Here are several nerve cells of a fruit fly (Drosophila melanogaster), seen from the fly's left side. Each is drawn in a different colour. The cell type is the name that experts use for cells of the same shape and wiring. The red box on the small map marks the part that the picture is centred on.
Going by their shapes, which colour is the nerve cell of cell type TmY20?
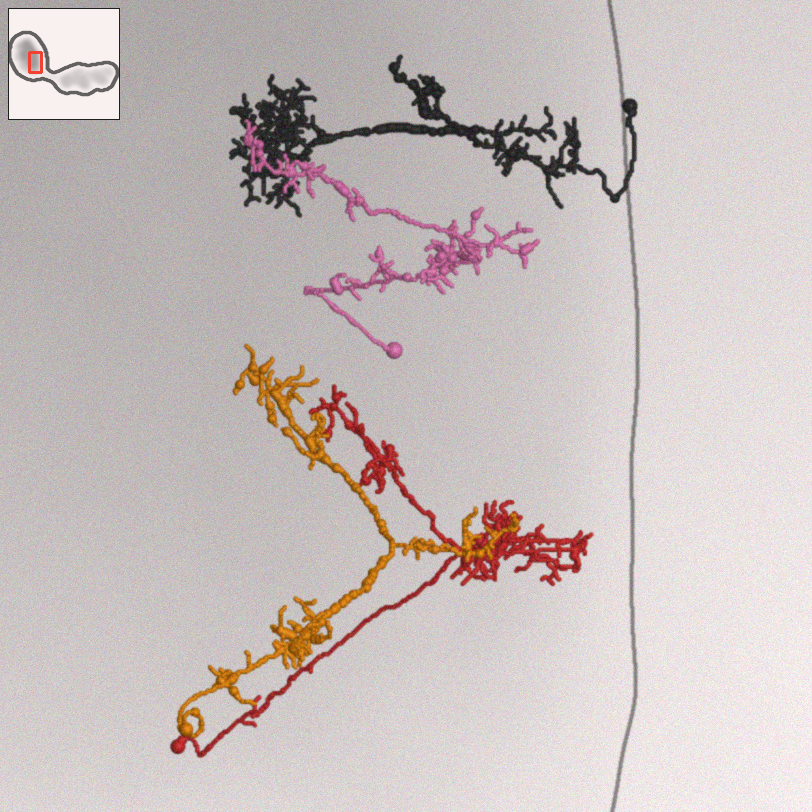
red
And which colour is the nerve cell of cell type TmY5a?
pink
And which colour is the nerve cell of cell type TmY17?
orange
